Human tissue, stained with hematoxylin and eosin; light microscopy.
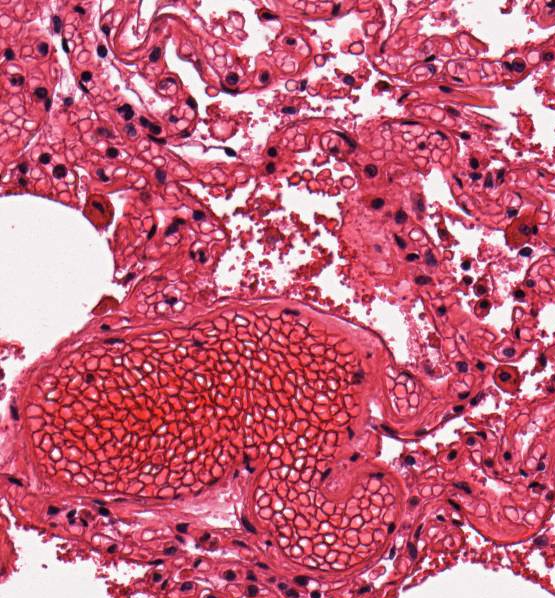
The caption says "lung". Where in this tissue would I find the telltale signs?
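Lung.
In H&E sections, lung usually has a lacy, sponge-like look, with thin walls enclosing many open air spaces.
Septa are present here, in keeping with that walled pattern; their nuclei are small, dark and oval. Lower left: large vessel tightly packed with erythrocytes. The erythrocytes are pressed into polygonal shapes, not lying as separate discs. Vessel wall: thin pink layer with only a few flattened nuclei.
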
